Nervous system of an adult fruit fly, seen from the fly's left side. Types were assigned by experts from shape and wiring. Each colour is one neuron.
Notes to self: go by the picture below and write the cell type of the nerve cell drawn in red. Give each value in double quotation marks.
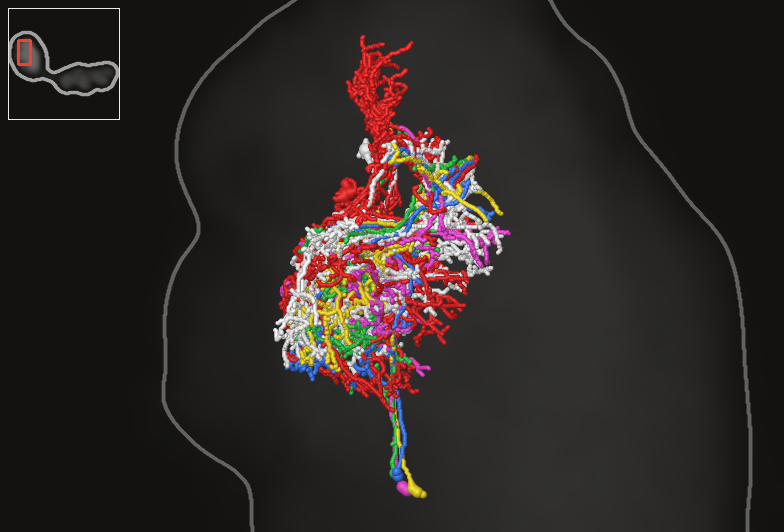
"AVLP434_a"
